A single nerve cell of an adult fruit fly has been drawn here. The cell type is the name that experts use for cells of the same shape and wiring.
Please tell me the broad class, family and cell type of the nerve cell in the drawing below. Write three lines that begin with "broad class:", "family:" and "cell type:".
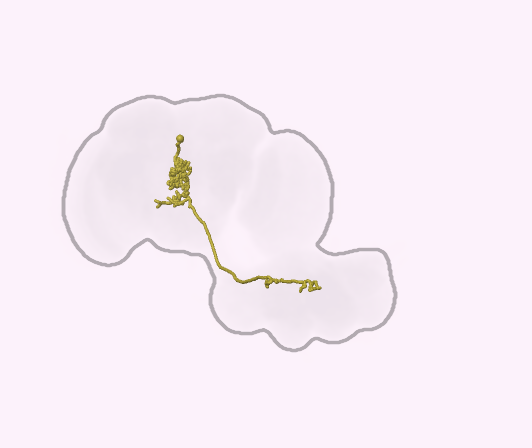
broad class: descending neuron
family: DNpe
cell type: DNpe014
